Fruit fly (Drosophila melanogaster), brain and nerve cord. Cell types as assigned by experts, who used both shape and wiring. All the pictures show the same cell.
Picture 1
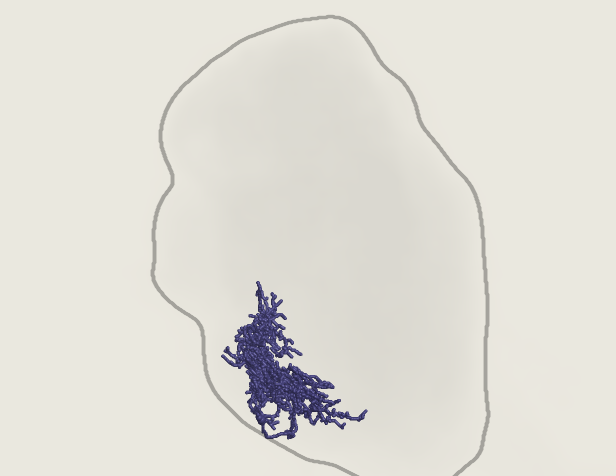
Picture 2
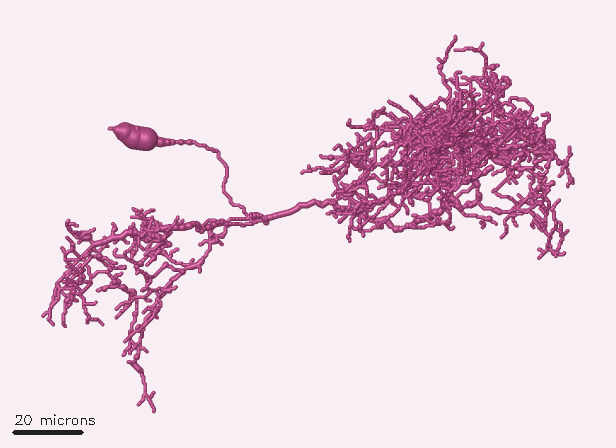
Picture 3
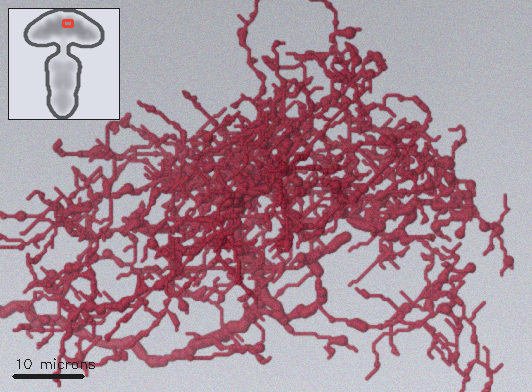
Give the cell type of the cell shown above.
GNG137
